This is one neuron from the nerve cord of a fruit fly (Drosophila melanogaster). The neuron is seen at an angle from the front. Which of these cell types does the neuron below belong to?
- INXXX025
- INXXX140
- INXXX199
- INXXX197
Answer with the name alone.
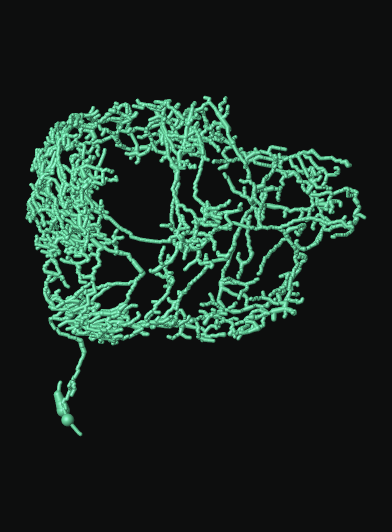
INXXX197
